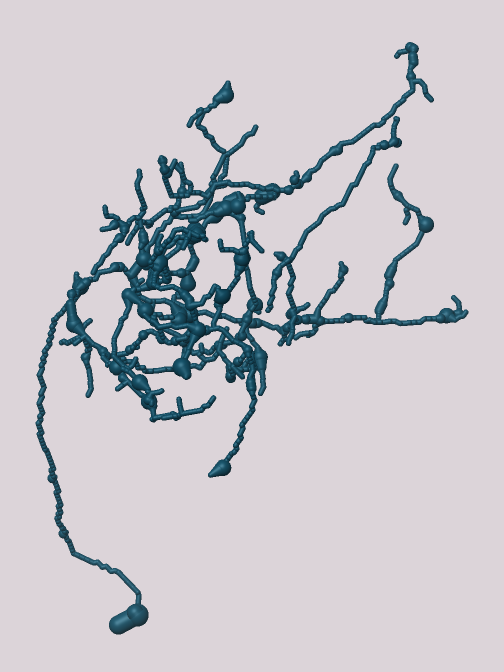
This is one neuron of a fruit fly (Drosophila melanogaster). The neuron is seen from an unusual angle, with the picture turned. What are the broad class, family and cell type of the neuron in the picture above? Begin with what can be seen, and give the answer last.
The cell body is at the lower left of the picture. Dozens of branch ends can be seen. This is a central-brain intrinsic neuron. Its family is hemilineage TRdl_b. The cell type is GNG381.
